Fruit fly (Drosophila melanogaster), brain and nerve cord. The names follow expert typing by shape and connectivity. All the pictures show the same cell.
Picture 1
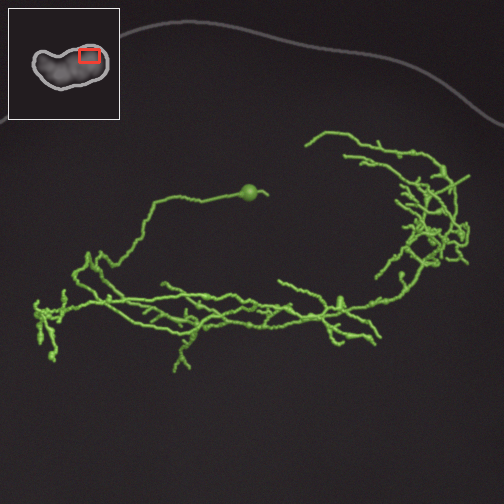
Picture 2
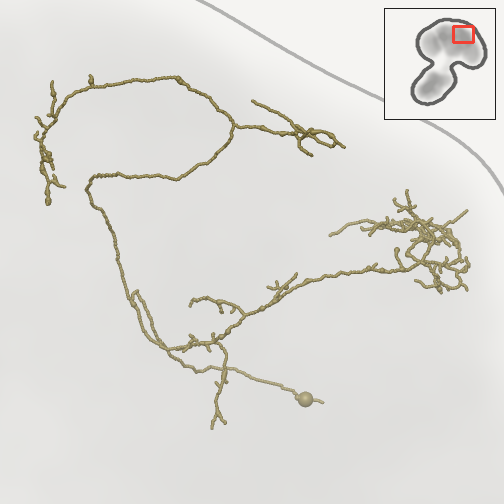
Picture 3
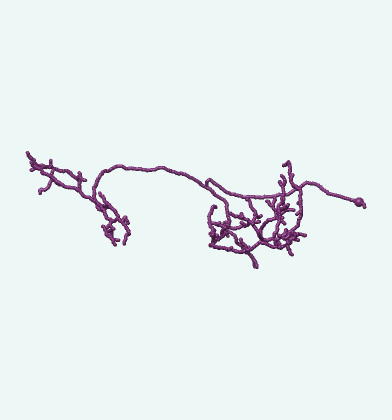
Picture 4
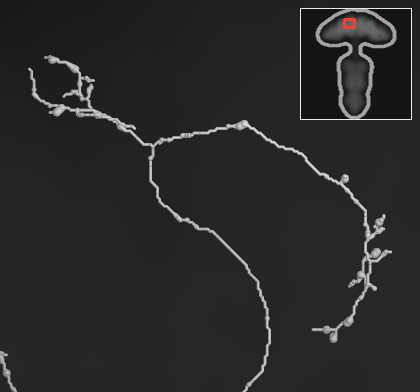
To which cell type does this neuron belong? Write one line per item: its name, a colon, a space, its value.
cell type: SLP245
